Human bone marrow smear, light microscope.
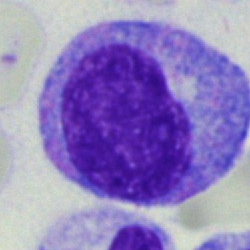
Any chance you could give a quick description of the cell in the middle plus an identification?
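In the cell in the middle, the nucleus is displaced off-centre toward the left and shows a shallow indentation on its right side. The blue-violet cytoplasm forms a rim that is wider on the right than on the left. This is a promyelocyte.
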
